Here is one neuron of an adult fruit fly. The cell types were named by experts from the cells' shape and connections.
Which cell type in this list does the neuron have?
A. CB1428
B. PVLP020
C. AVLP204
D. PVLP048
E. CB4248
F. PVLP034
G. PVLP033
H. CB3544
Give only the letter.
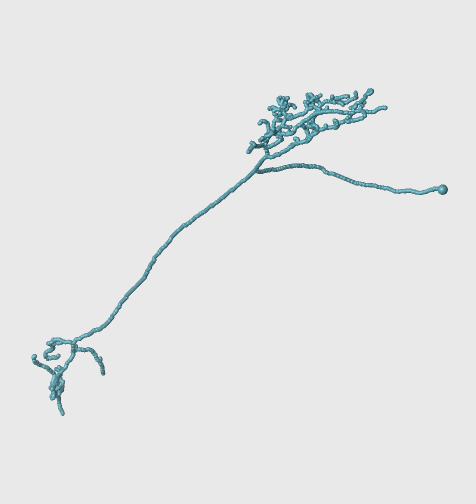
A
